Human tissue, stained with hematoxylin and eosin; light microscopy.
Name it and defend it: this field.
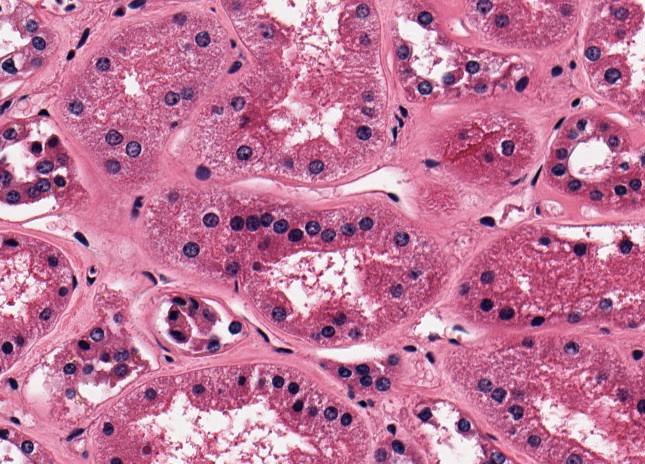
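This is the cortical labyrinth of the kidney. Notice how closely packed rounded and oval tubular profiles fill the field, separated by narrow bands of stroma.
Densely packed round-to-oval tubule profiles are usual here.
Each tubule is lined by one row of cells with round, fairly uniform nuclei toward the outer edge, many with a dark nucleolus. Abundant granular pink cytoplasm fills most of each tubule.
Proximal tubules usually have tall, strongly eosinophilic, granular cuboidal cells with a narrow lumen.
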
